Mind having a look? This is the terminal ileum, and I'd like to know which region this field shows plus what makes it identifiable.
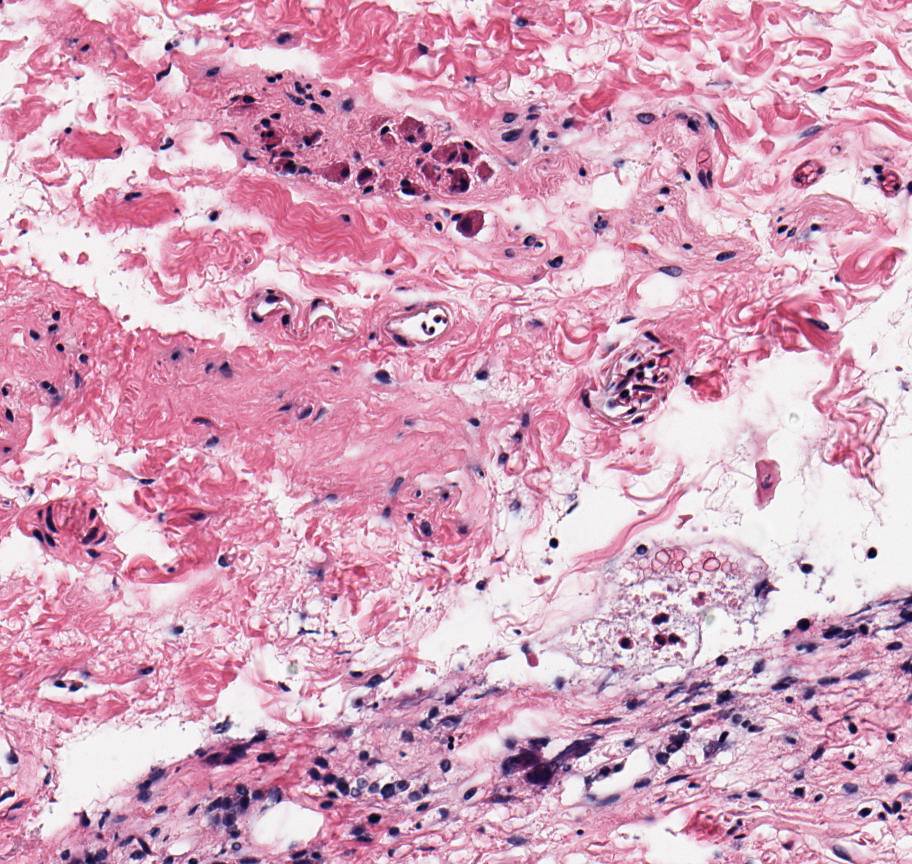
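Dense connective tissue occupies this field. Wavy pink collagen bundles separated by pale empty spaces cover most of it, and the nuclei among them are sparse, small, dark and mostly elongated.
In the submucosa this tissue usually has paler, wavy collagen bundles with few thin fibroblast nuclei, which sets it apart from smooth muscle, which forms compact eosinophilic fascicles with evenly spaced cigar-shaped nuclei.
Dark purple-brown granular clumps cluster within the collagen at upper left, and pale, foamy, vacuolated material with a few dark granules sits just above the cellular band on the right.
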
